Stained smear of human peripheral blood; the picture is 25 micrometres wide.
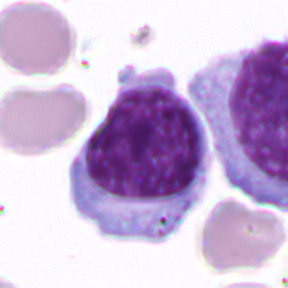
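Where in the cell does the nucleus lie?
Toward the top rather than in the centre, with the cytoplasm forming a broad crescent beneath it.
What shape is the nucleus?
Round in outline, about 10 micrometres across, with chromatin stained a deep purple.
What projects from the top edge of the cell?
Small pale blebs.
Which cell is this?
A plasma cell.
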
